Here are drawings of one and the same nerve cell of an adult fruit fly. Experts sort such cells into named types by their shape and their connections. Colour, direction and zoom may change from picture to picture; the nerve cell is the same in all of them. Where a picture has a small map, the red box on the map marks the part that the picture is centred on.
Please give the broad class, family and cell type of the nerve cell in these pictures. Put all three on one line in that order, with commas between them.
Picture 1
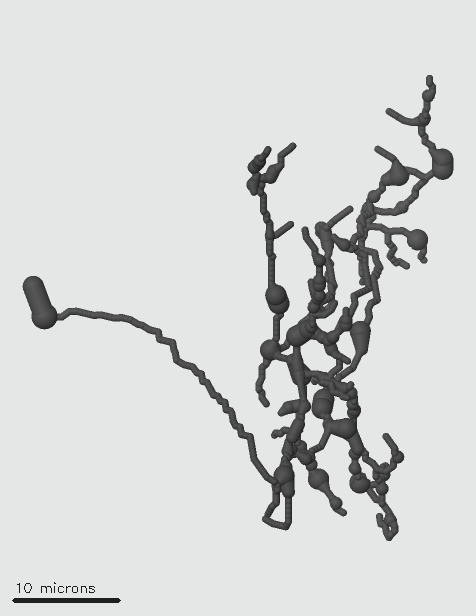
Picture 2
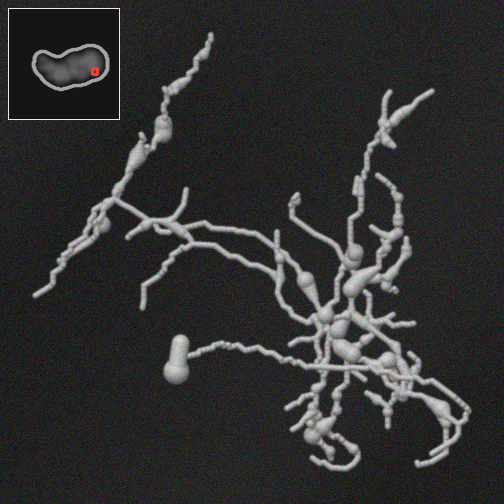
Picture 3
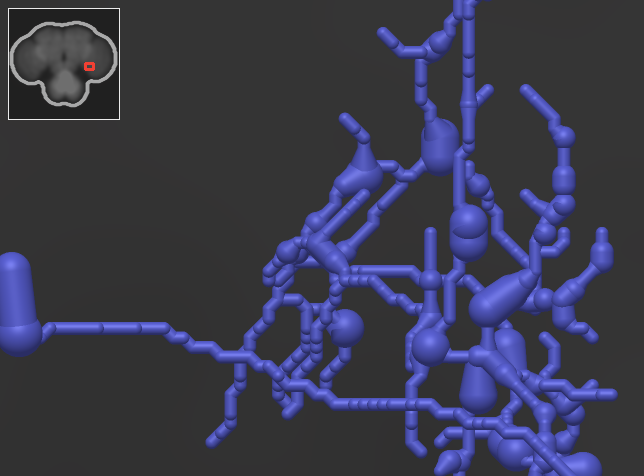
optic-lobe intrinsic neuron, Mi, Mi10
